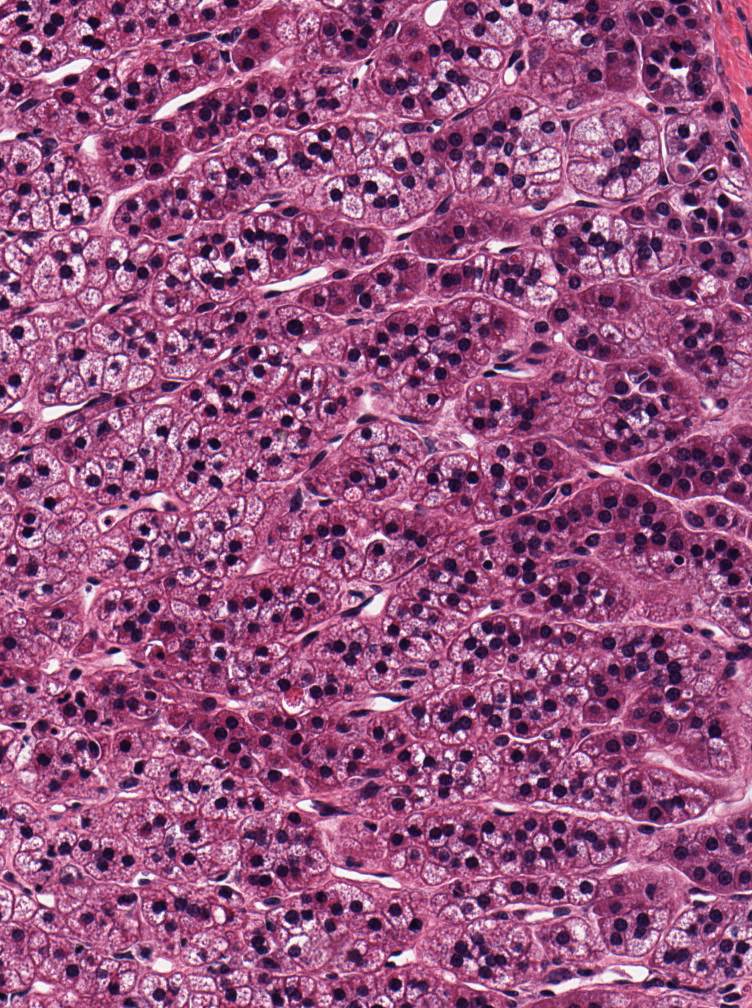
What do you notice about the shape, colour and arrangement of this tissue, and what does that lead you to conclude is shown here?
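Many cells have pale cytoplasm filled with fine clear vacuoles, giving a foamy look. Each cell has one small, round, darkly stained nucleus. The nests are separated only by thin capillaries lined by flattened endothelial cells with elongated nuclei. A narrow strip of pink fibrous tissue runs along the upper right edge. This is adrenal gland.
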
